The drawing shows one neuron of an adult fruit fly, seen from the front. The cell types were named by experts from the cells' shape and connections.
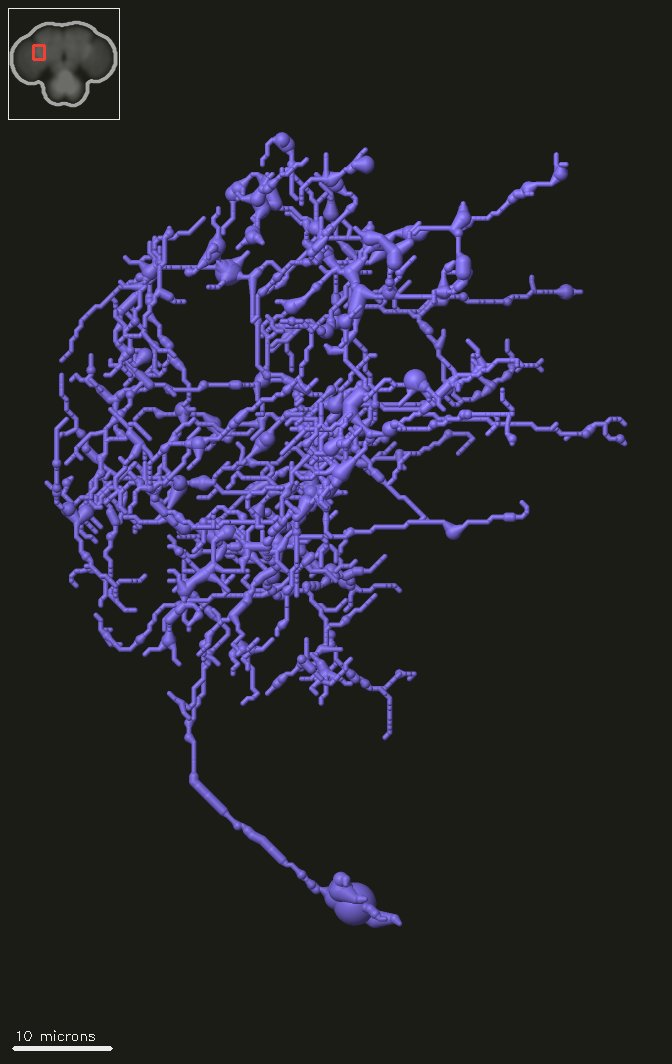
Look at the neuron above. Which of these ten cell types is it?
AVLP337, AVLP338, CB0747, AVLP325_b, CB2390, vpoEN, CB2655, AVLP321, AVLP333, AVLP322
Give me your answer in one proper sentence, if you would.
It is as CB2655 that this neuron is typed.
